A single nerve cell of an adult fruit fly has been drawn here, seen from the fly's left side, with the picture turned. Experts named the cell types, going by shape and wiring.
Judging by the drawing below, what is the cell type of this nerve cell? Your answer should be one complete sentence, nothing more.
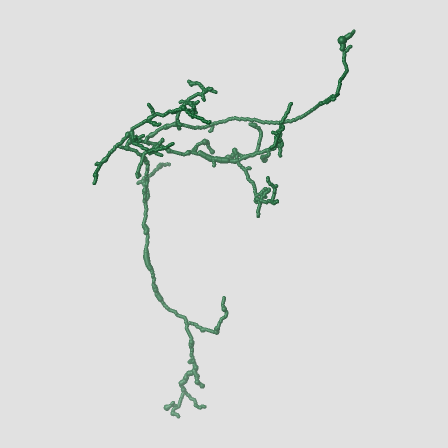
What this nerve cell is, by cell type, is IN03B069.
